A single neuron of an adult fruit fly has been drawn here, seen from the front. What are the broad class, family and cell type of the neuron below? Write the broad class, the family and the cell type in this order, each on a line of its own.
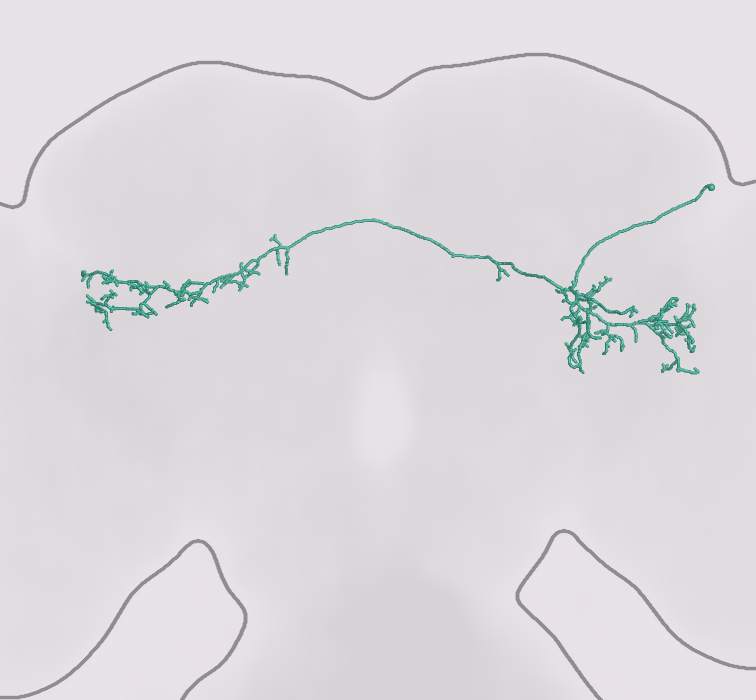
central-brain intrinsic neuron
hemilineage LHl2_ventral
CB3635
